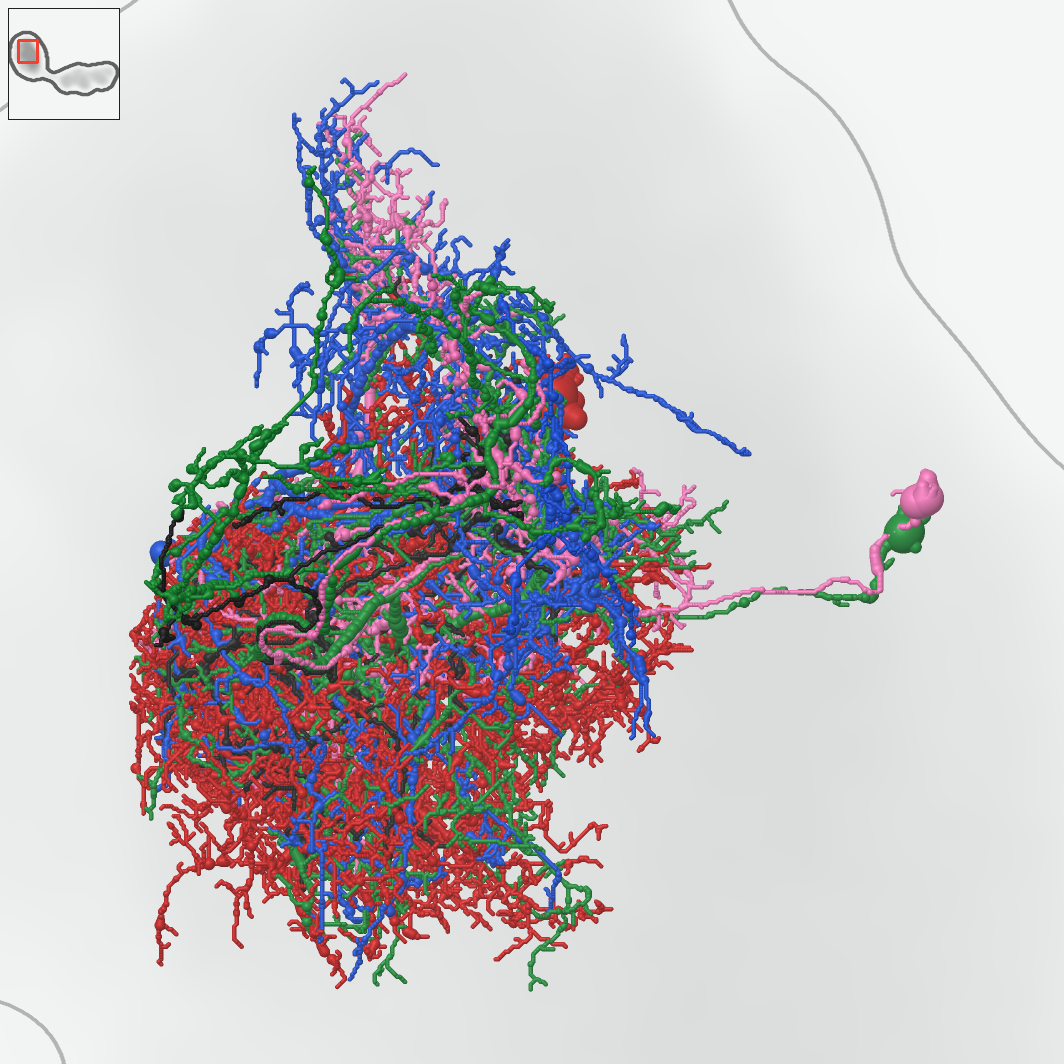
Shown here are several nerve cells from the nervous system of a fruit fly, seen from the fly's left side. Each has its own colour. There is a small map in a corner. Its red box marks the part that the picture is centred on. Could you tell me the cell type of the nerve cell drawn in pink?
AVLP573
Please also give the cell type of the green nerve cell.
AVLP572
